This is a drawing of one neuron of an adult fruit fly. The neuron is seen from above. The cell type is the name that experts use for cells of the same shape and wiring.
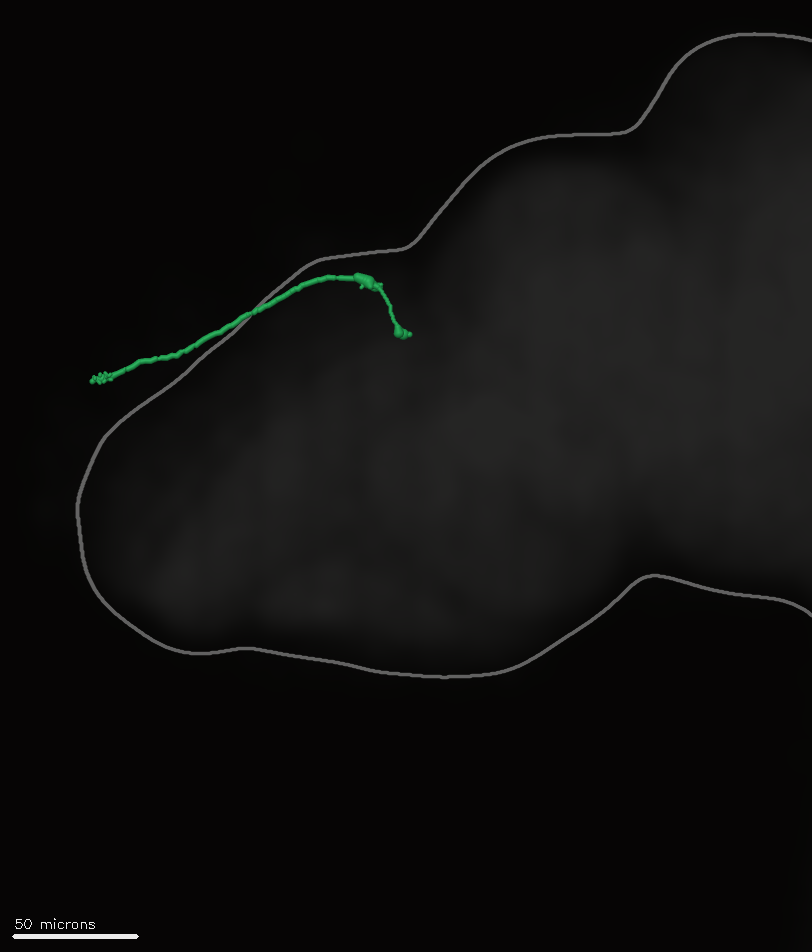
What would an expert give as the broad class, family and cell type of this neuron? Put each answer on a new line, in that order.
optic-lobe intrinsic neuron
L
L1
